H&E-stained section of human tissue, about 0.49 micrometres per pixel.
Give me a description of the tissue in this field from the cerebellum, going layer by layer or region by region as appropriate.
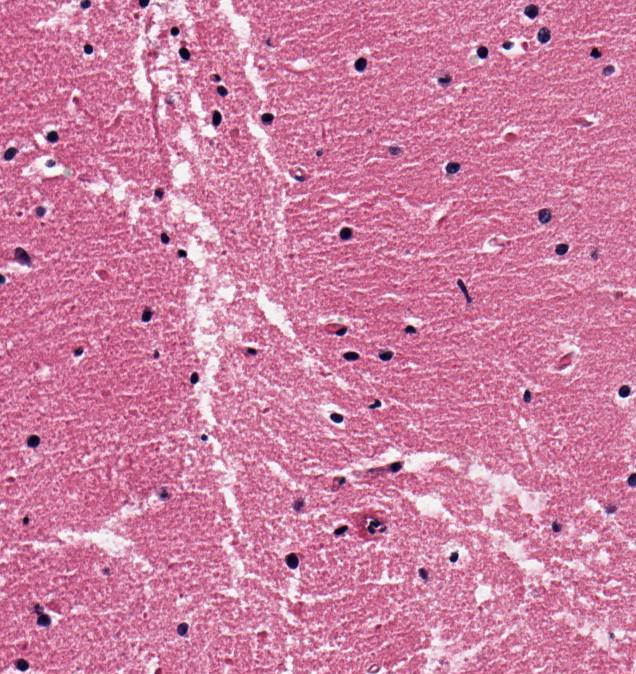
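You're looking at a uniform pink matrix, finely fibrillary and granular, with no organised units like glands, tubules or lobules. Small, round, dark nuclei are scattered singly and fairly evenly throughout, most with little or no visible cytoplasm, and several sitting in a clear halo.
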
